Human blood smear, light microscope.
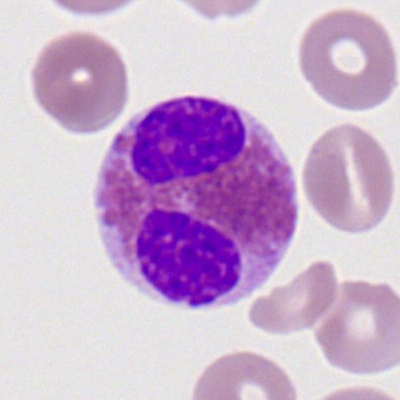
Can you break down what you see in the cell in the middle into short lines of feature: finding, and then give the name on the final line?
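Lobes: two, near the cell edge, a band of cytoplasm between them
Chromatin: dark purple, coarsely clumped
Cytoplasm: plentiful, orange-pink overall
Granules: coarse, orange-red, packing the cytoplasm
Name: eosinophil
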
